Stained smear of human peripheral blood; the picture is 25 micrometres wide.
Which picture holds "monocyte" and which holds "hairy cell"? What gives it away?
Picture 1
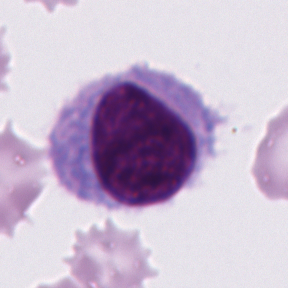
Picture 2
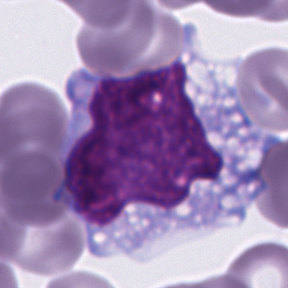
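The hairy cell is in picture 1, and the monocyte's in picture 2. Start with the edges: the hairy cell is roughly round, with a finely ragged rim and small irregular cytoplasmic projections fringing its upper and right margin.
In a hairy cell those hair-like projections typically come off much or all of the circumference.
The monocyte's outer edge is irregular and uneven, and a red cell overlaps it at the top. Then the nuclei: the hairy cell's is a single rounded mass with no lobes, whereas the monocyte's has an irregular, angular outline with several pointed corners. No nucleoli show in the hairy cell's nucleus.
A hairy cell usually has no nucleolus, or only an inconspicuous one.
The cytoplasm sets them apart as well: the monocyte has plenty of it, pale blue-grey and holding many small clear vacuoles.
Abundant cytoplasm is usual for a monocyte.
The hairy cell shows no distinct granules in its cytoplasm.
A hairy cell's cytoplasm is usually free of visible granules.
For size, the hairy cell is about 15 by 12 micrometres, its nucleus about 11 by 9 micrometres, and the nucleus takes up about 50% of the cell's area. The red cells near it have spiky, crenated outlines.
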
